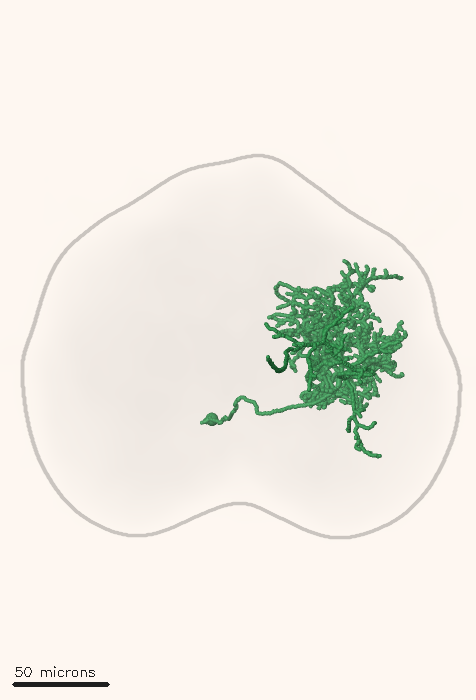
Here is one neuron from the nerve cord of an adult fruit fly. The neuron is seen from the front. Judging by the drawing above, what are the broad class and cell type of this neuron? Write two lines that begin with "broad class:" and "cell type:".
broad class: ascending neuron
cell type: ANXXX049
